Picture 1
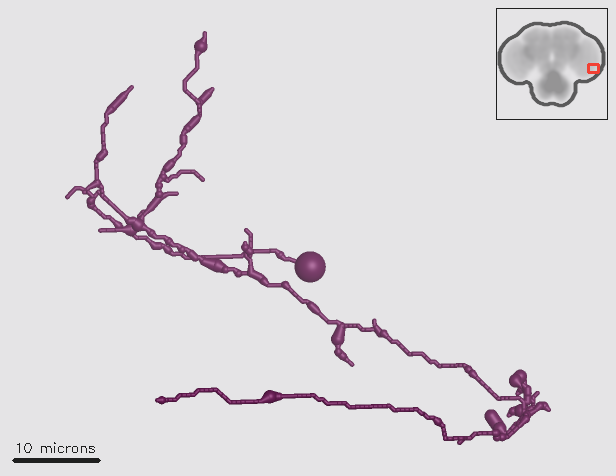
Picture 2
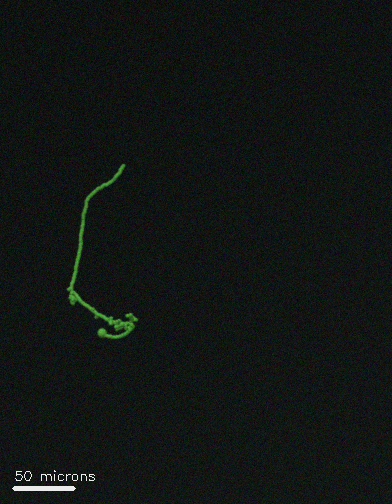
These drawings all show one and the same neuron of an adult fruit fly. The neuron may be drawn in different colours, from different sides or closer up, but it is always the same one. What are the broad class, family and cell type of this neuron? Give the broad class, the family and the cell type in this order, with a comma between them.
optic-lobe intrinsic neuron, C, C2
